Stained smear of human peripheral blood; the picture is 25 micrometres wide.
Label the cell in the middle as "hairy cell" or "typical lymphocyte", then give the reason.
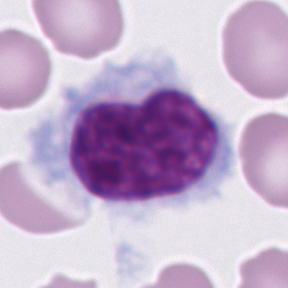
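This is a hairy cell, not a typical lymphocyte. Notice the outer border: ragged and ill-defined rather than smooth, with fine, wispy projections fringing the cytoplasm around most of its edge. The cytoplasm is pale and faintly greyish blue. The nucleus measures about 13 by 9 micrometres, and its dark purple chromatin is mottled with coarser, darker patches.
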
